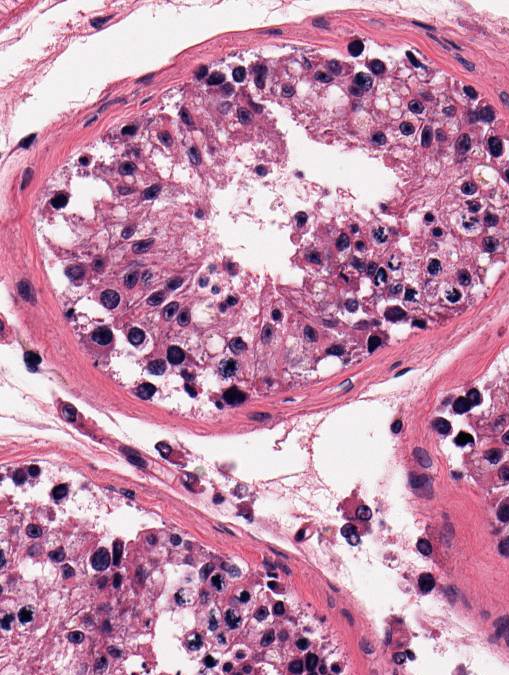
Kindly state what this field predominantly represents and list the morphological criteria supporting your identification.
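Seminiferous tubule: that's what this field mainly shows. I notice the upper tubule's lining is a stratified epithelium several cells thick, running from the wall toward the centre.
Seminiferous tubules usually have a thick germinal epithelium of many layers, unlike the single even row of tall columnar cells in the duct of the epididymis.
Each tubule is bounded by a thick, layered band of pink fibrous tissue with flattened, elongated nuclei.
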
